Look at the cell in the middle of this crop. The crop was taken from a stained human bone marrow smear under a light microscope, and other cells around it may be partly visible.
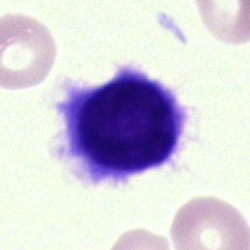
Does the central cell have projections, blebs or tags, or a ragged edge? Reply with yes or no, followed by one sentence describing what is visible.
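Yes. Fine, ragged hair-like projections fringe the cell surface around its circumference.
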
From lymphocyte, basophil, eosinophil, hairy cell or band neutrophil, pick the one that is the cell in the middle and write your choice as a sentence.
Seen at the centre of the crop is a hairy cell.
